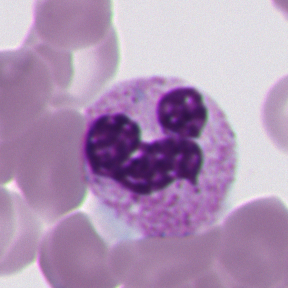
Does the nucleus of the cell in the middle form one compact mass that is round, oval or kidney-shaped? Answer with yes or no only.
No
